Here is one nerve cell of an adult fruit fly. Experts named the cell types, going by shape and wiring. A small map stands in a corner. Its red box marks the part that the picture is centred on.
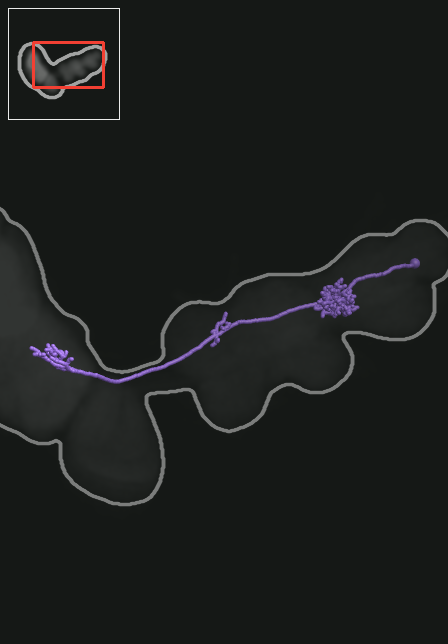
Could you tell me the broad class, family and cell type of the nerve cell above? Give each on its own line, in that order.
ascending neuron
hemilineage 03B
AN03B050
